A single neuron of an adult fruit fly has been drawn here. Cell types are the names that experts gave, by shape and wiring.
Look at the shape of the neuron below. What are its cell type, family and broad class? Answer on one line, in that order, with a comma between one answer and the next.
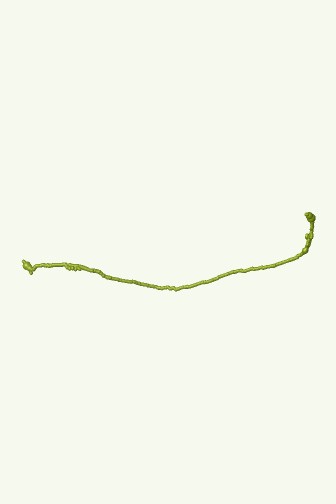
L1, L, optic-lobe intrinsic neuron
